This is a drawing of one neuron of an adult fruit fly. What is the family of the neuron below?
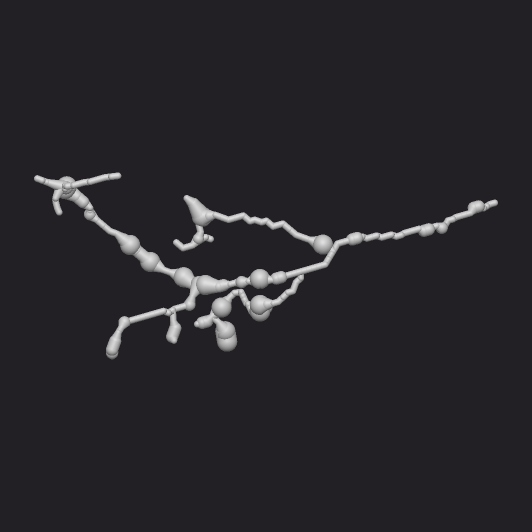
class mechanosensory tactile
